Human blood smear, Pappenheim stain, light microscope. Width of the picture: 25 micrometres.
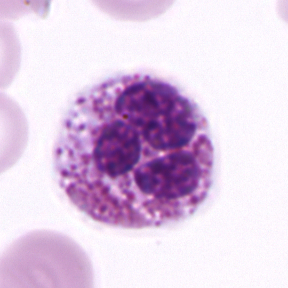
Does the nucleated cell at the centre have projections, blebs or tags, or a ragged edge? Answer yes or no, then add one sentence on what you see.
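No. The cell outline is round and smooth.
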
